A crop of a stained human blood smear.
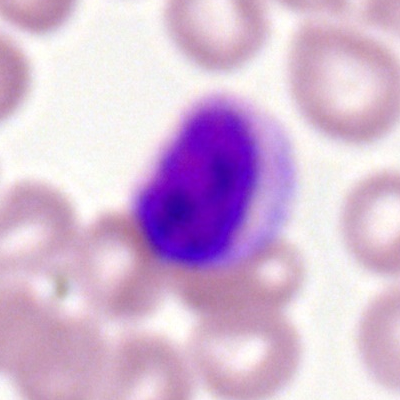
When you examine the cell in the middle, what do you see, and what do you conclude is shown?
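The cell has a rounded, smooth outline. Its nucleus occupies most of the cell, and the chromatin stains a deep purple. No granules are visible in the cytoplasm. This cell is a lymphocyte.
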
